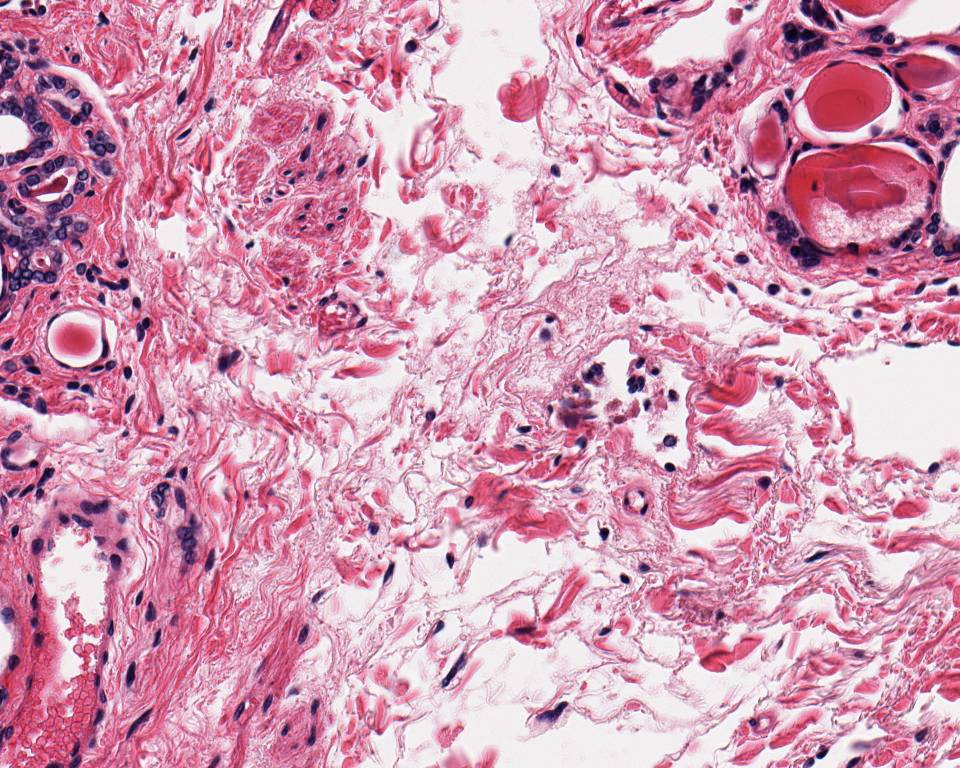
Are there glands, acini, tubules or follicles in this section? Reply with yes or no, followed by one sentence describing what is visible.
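Yes. At the upper right, several round lumina are filled with homogeneous deep pink material and rimmed by cells with dark nuclei.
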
